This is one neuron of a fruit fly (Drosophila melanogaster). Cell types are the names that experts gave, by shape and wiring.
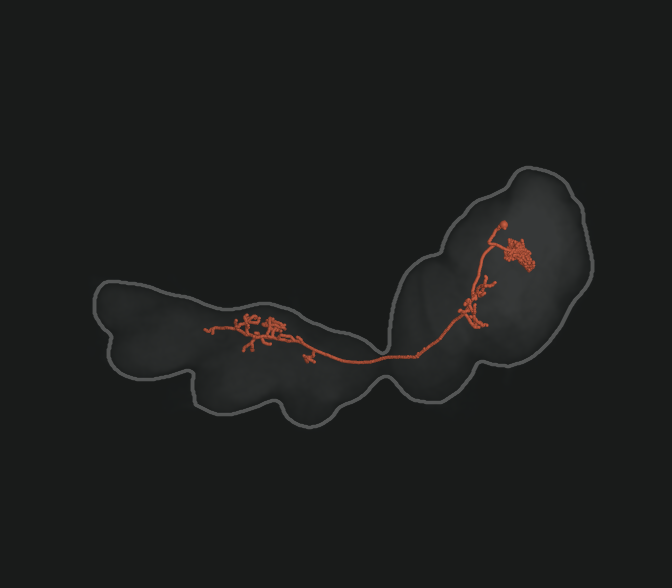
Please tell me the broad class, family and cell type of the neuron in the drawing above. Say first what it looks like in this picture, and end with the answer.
The cell body is on the right of the picture. In this view it is wider than it is tall. This is a descending neuron. The family is DNp. Its cell type is DNp03.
